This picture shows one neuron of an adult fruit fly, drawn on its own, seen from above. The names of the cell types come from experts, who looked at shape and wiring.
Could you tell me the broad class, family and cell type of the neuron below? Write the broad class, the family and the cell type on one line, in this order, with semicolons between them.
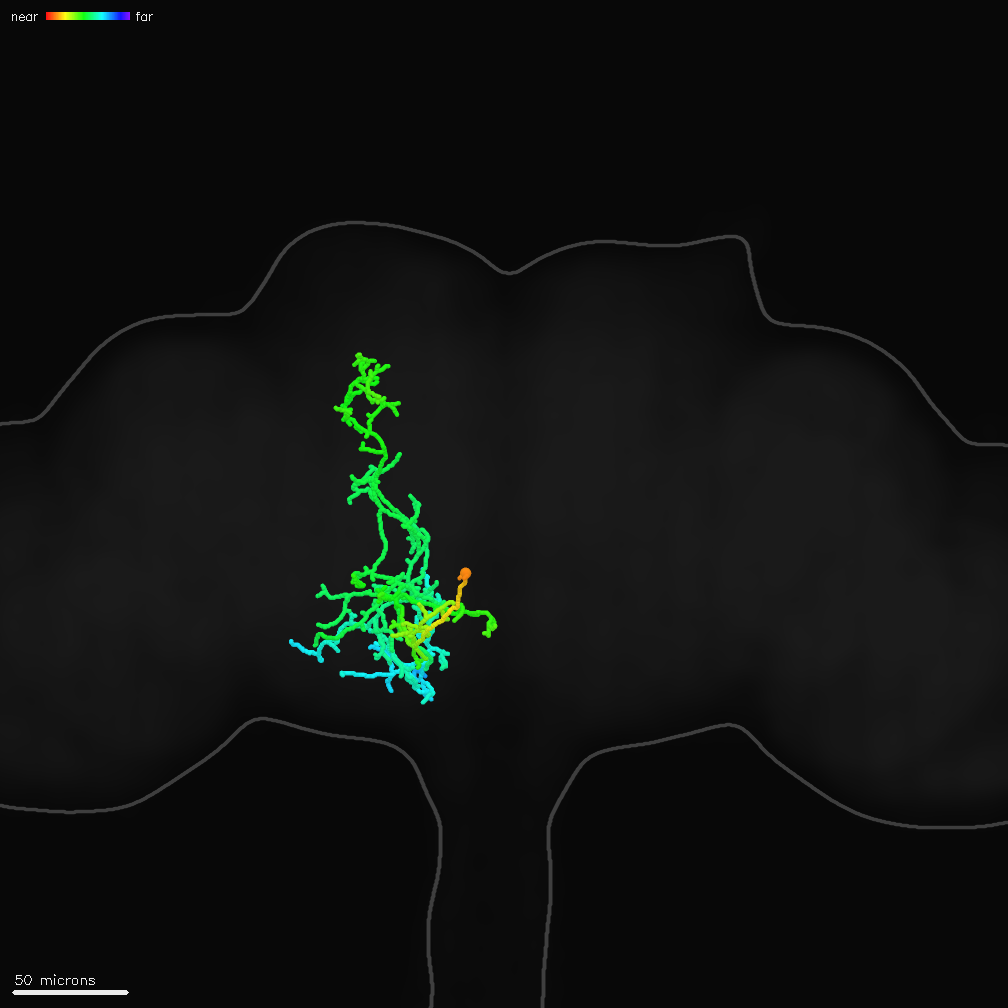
central-brain intrinsic neuron; PPM; PPM1204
